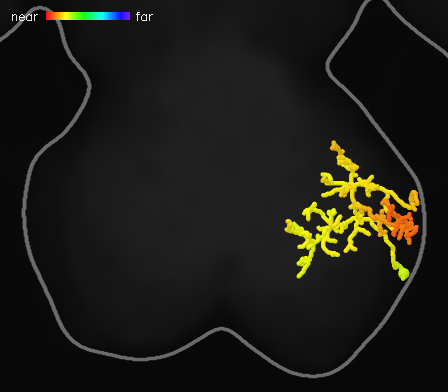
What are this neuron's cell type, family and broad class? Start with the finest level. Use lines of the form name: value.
cell type: IN21A094
family: hemilineage 21A
broad class: nerve-cord intrinsic neuron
